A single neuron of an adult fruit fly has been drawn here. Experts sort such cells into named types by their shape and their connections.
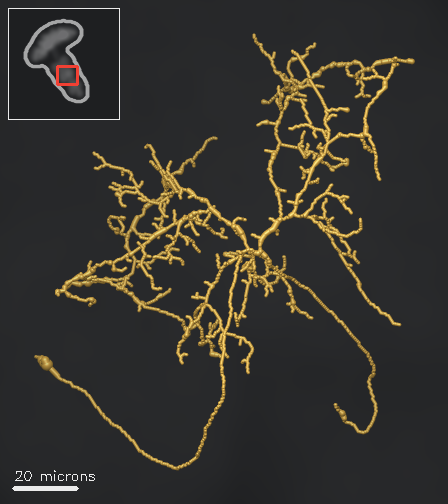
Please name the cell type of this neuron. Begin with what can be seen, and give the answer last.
The cell body is at the lower left of the picture. From top to bottom in the picture it spans about 140 microns. Its broad class is nerve-cord intrinsic neuron. The cell type is IN11A028.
